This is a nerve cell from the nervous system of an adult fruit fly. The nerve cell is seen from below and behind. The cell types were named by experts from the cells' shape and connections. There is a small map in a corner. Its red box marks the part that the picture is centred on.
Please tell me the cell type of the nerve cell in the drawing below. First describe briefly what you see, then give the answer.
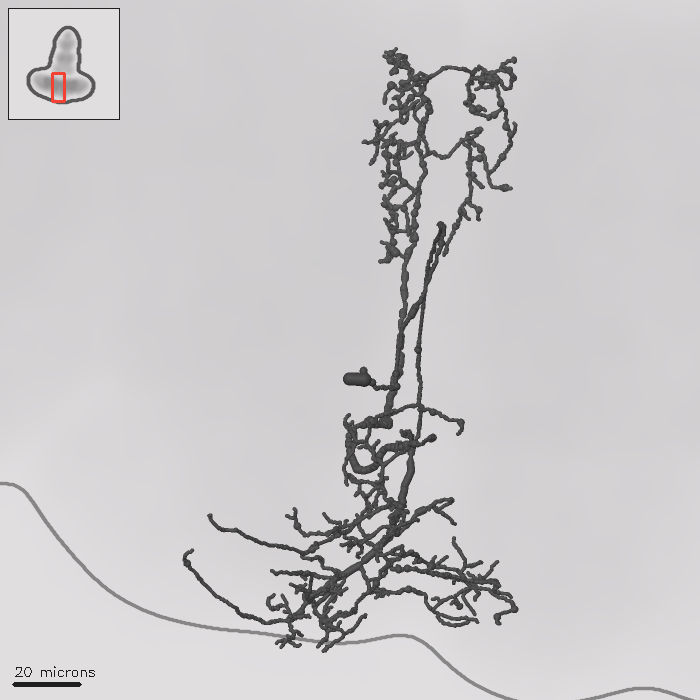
The cell body is in the middle of the picture. From top to bottom in the picture it spans about 180 microns. This is a central-brain intrinsic neuron. The cell type is SMP745.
